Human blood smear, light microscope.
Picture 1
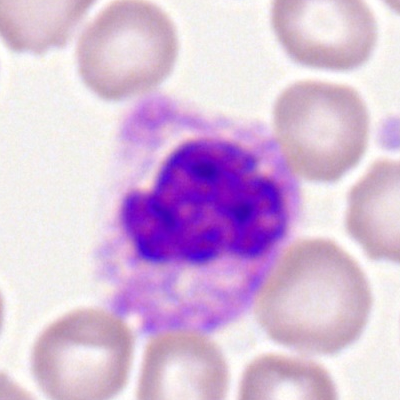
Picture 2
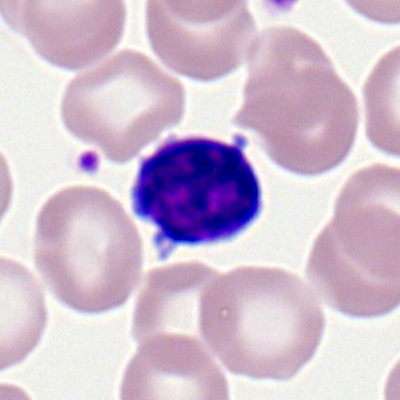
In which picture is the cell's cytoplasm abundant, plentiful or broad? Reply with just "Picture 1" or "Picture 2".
Picture 1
